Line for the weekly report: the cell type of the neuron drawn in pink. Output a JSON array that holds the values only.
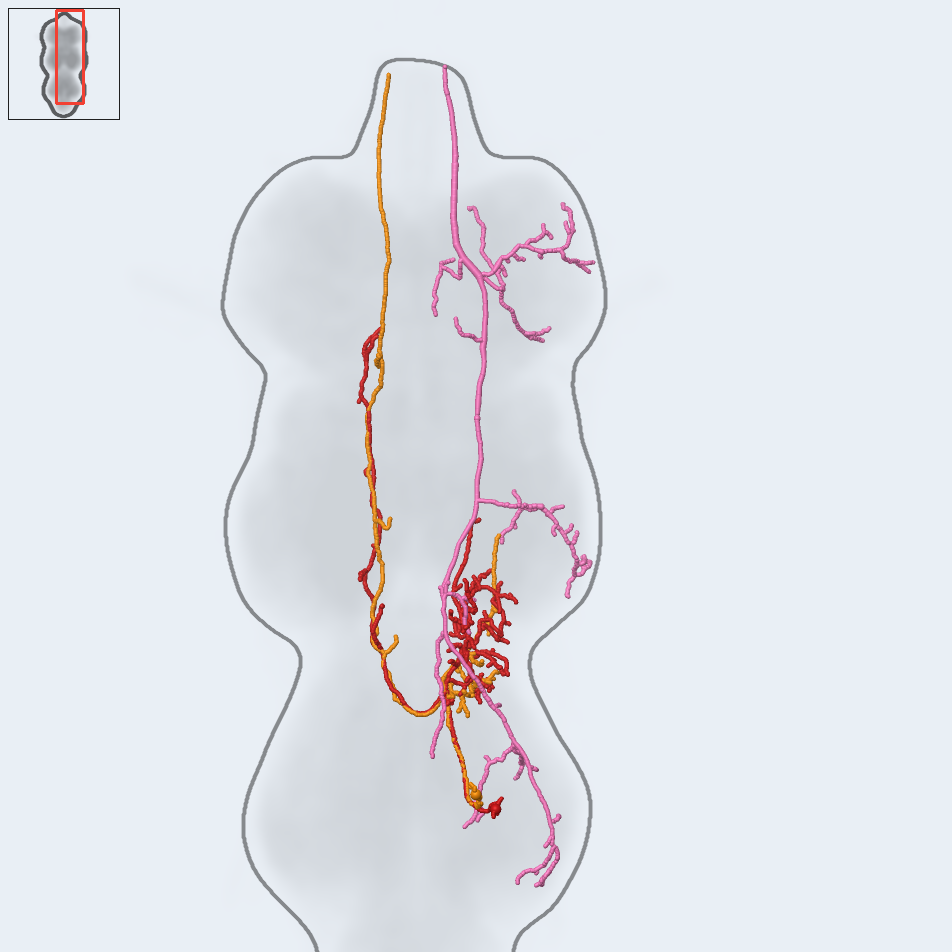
["DNa02"]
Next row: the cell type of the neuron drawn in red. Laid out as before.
["AN07B089"]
